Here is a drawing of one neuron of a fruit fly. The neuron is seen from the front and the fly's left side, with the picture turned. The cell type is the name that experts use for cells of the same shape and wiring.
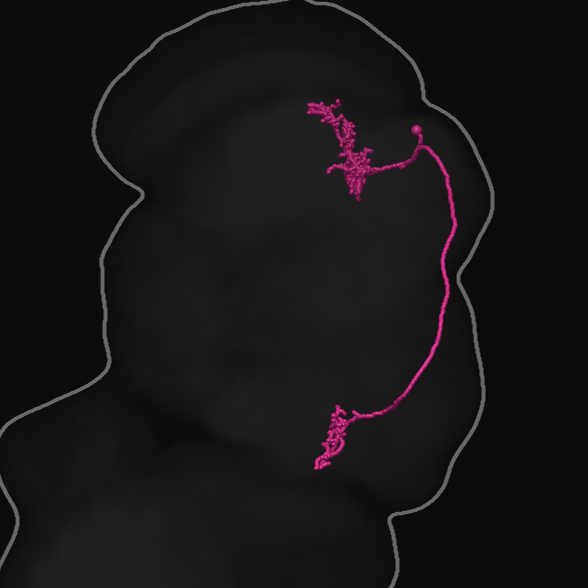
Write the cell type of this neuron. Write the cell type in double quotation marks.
"PVLP008_c"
